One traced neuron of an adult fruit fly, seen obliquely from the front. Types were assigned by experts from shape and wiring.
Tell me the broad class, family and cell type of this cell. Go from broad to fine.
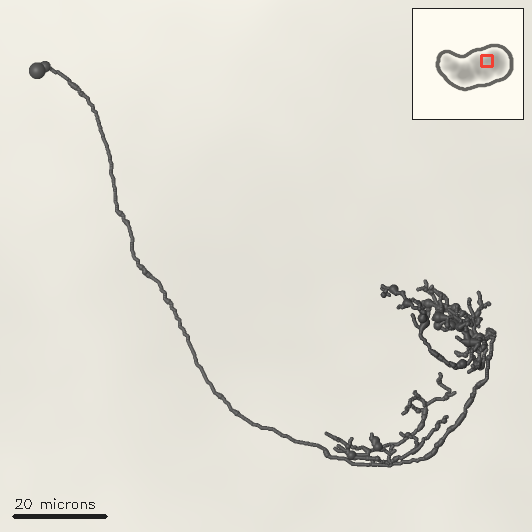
central-brain intrinsic neuron; class CX; vDeltaF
